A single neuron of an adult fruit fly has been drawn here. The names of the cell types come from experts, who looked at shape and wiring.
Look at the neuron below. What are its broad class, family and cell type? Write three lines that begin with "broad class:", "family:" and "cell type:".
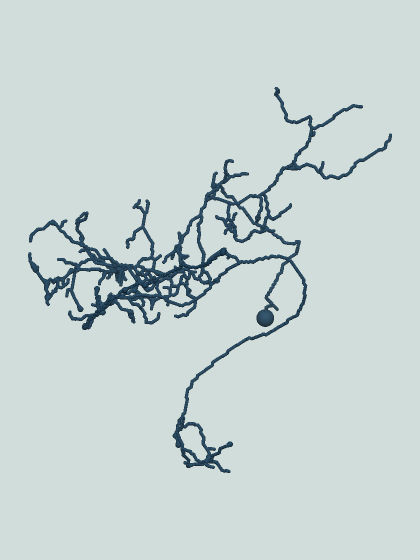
broad class: central-brain intrinsic neuron
family: hemilineage SMPad3
cell type: CRE035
